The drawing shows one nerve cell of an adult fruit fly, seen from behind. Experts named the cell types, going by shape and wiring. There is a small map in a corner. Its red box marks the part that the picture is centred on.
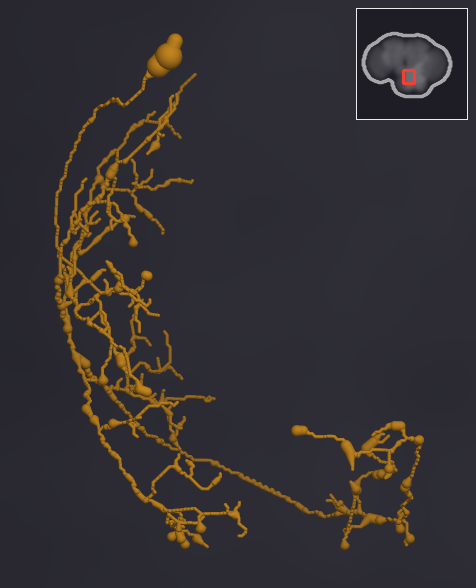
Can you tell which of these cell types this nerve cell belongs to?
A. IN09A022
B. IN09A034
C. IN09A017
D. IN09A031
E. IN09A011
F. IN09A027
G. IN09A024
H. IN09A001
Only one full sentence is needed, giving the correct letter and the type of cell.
Option B holds the cell type of the nerve cell, IN09A034.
